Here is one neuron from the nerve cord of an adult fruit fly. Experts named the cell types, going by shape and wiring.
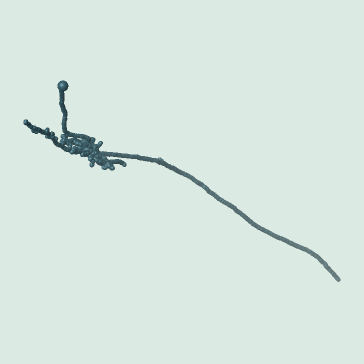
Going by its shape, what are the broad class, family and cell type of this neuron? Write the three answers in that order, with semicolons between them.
ascending neuron; hemilineage 10B; AN10B048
